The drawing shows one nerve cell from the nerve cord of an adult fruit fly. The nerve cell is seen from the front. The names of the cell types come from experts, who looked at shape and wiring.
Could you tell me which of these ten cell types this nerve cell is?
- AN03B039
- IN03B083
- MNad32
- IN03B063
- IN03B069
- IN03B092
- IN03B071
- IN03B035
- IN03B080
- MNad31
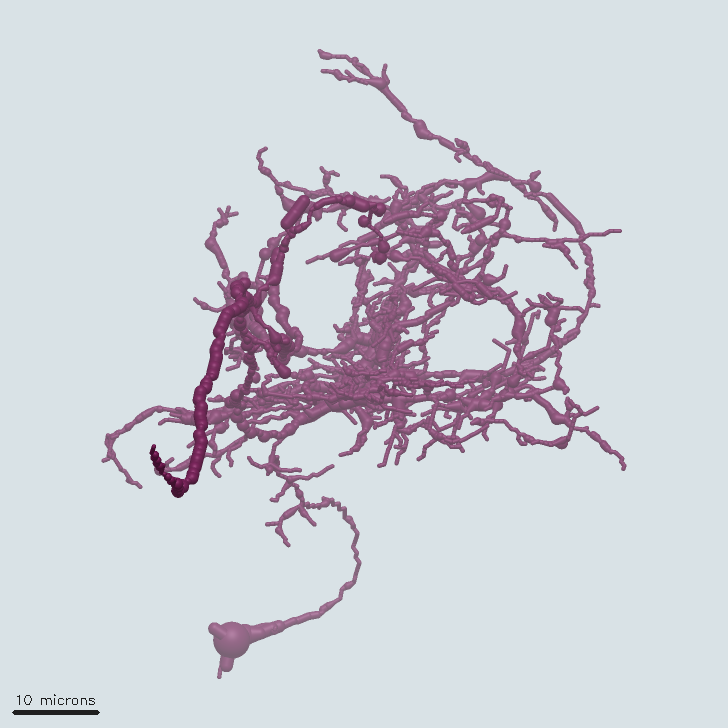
AN03B039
